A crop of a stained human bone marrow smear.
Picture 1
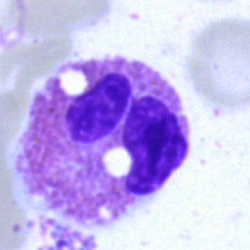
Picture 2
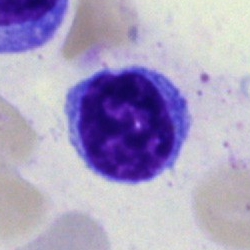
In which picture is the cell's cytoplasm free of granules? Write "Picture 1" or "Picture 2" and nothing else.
Picture 2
